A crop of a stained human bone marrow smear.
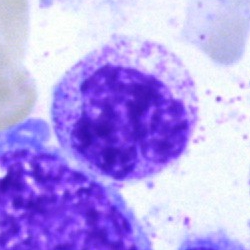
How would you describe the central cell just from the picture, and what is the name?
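Starting at the edge, I'd call the outline round and smooth. Inside, the chromatin is dark purple and coarsely clumped, with paler gaps between the clumps, and I can't pick out any distinct nucleoli. Fine pink-purple granules are scattered throughout the cytoplasm. So this is a myelocyte.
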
